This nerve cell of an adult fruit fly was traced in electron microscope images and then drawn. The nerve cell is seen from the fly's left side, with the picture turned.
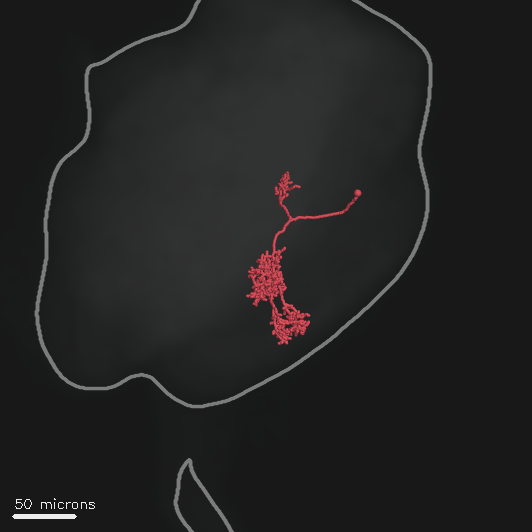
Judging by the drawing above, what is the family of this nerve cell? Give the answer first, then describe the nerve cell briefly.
Its family is hemilineage VPNd1. Its broad class is visual projection neuron. From top to bottom in the picture it spans about 140 microns. As drawn here it is taller than it is wide.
